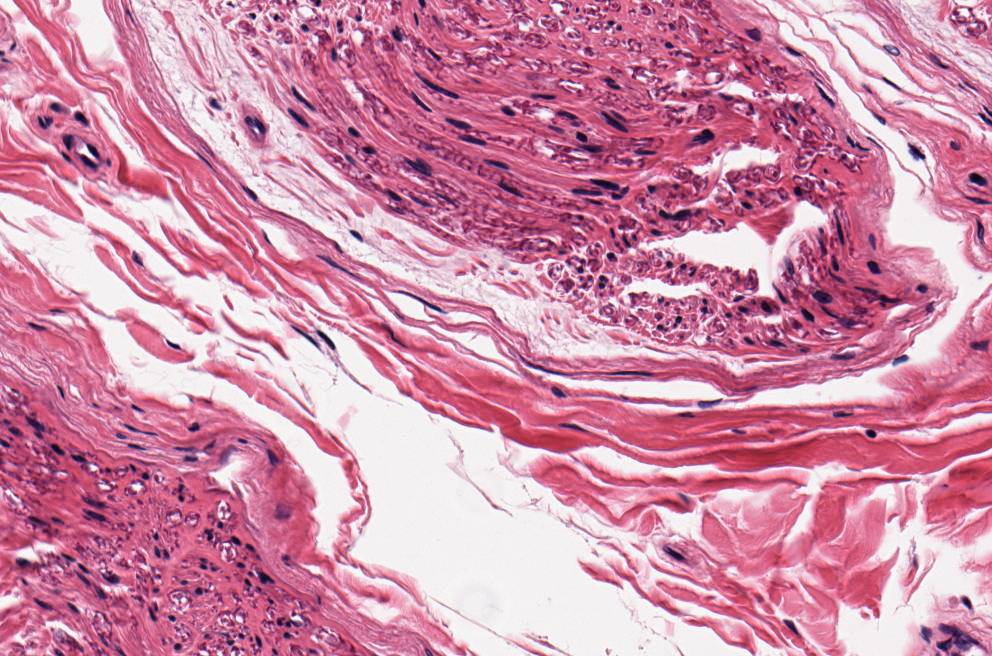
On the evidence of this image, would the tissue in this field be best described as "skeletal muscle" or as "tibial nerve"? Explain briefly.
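It's tibial nerve. In the lower left corner sits a compact bundle packed with similar small round, pale-haloed profiles and dark nuclei. The collagen bundles between them are sparsely cellular, with scattered thin, dark, elongated nuclei. There's no epithelial lining and no fat.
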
